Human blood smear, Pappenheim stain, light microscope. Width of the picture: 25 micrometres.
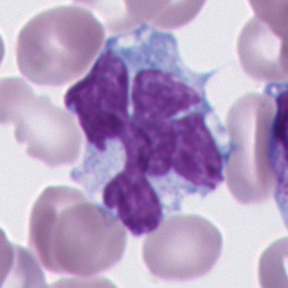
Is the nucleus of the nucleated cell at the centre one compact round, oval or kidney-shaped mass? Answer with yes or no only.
No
